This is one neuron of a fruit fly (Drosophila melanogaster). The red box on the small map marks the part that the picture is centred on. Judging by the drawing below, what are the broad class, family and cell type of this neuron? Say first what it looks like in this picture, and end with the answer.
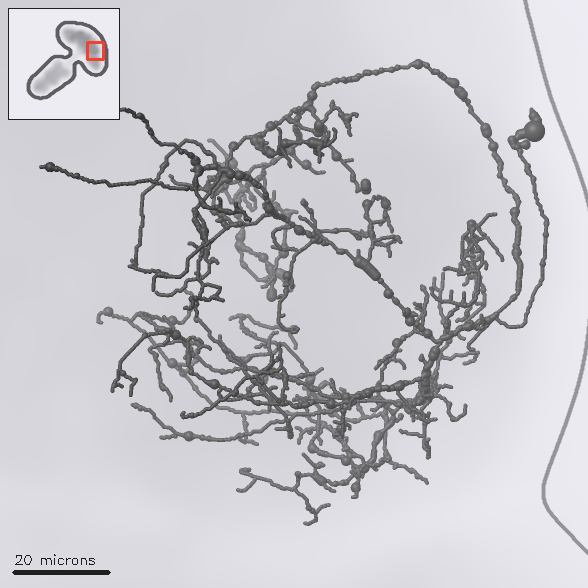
Its cell body lies at the upper right of the picture. By the scale bar it is about 110 microns wide in this view. The picture shows more than a hundred branch ends. Its broad class is central-brain intrinsic neuron. The family is hemilineage VLPa1_lateral. It is of cell type AVLP300_b.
